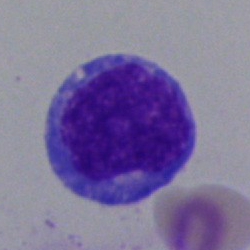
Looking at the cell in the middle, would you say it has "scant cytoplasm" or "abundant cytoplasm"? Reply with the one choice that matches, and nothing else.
Scant cytoplasm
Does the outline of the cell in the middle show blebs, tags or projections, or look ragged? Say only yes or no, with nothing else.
No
